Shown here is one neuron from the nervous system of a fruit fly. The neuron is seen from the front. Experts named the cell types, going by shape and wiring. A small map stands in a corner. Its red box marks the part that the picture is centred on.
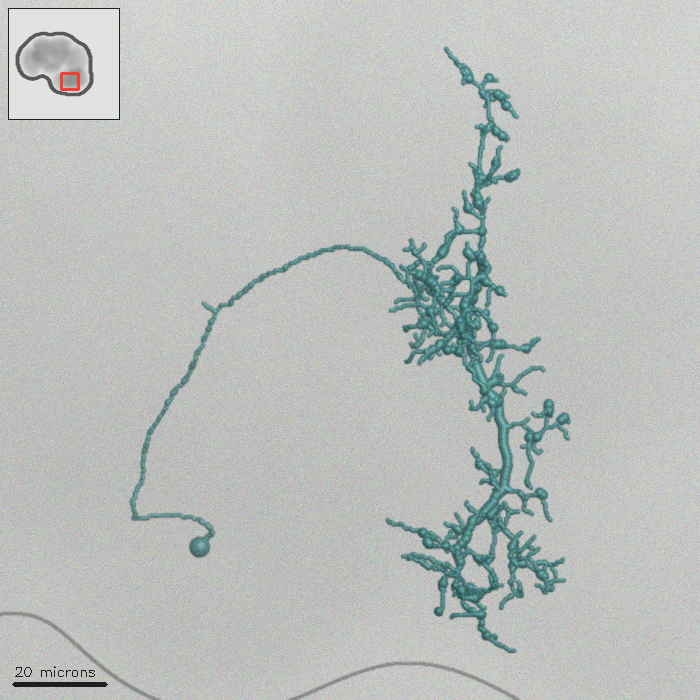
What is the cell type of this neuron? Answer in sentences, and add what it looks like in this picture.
Its cell type is IN12B043. It is a nerve-cord intrinsic neuron. The cell body can be seen at the lower left of the picture. By the scale bar it is about 130 microns tall in this view. The picture shows dozens of branch ends.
